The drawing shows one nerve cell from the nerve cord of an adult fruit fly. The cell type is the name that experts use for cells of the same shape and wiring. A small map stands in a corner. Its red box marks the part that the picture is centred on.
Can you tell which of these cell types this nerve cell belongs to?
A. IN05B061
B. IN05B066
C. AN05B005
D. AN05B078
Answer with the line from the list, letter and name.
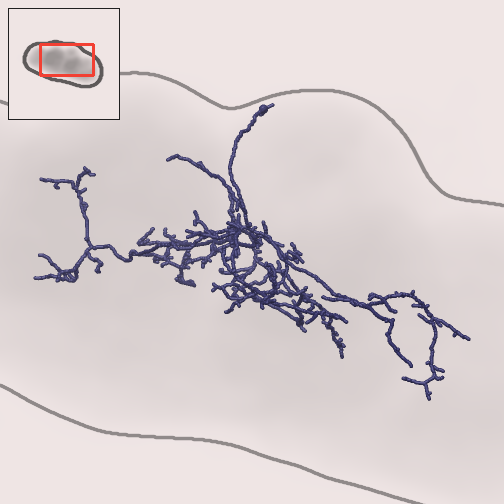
B. IN05B066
